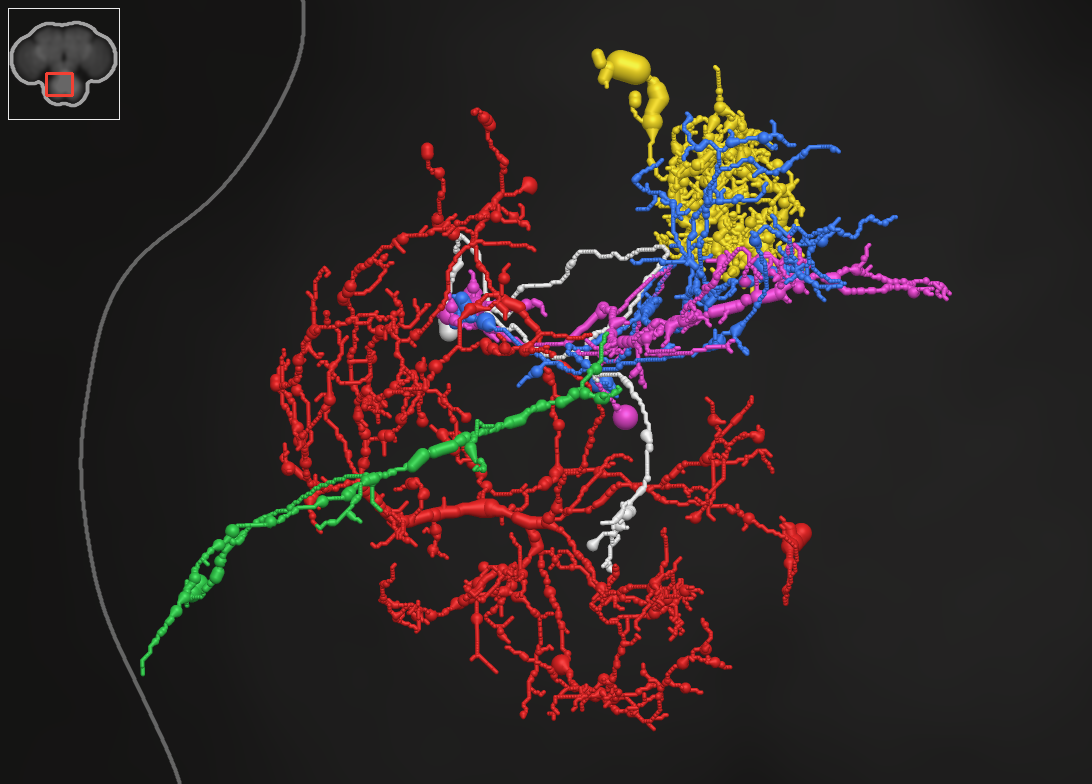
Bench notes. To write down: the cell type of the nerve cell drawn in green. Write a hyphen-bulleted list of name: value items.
- cell type: IN21A087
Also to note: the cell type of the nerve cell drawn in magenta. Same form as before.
- cell type: IN21A041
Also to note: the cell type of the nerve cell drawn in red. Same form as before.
- cell type: IN04B044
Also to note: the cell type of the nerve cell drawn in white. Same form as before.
- cell type: IN21A086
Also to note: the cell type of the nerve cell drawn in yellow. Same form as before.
- cell type: INXXX360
